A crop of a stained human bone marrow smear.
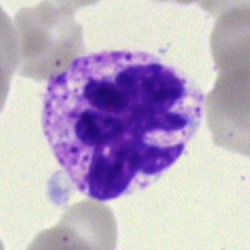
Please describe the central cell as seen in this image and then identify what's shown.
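The nucleus is divided into several lobes, and its chromatin is dense and dark purple. Around it the cytoplasm is pale pinkish-lilac, with small purple granules scattered throughout. This cell is a basophil.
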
